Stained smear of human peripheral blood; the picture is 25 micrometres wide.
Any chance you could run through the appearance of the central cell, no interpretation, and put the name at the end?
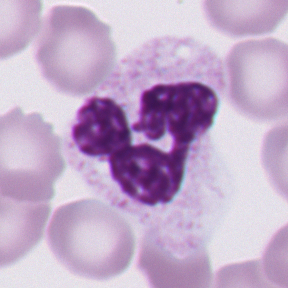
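Coarse clumps of dark purple chromatin fill the nucleus, and no nucleoli are visible within it. Plentiful cytoplasm of a very pale pinkish-lilac tone surrounds it, dotted with many fine pinkish-purple granules. This is a segmented neutrophil.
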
